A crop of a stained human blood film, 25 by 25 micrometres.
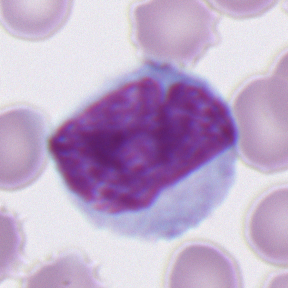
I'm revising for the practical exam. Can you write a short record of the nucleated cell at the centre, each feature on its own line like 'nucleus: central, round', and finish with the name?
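Nuclear size: about 16 by 11 micrometres
Nuclear outline: small notch in the upper edge
Chromatin: stained reddish-purple
Cytoplasm colour: pale greyish-blue
Cytoplasm position: mainly below the nucleus, thin rim above
Name: monocyte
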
